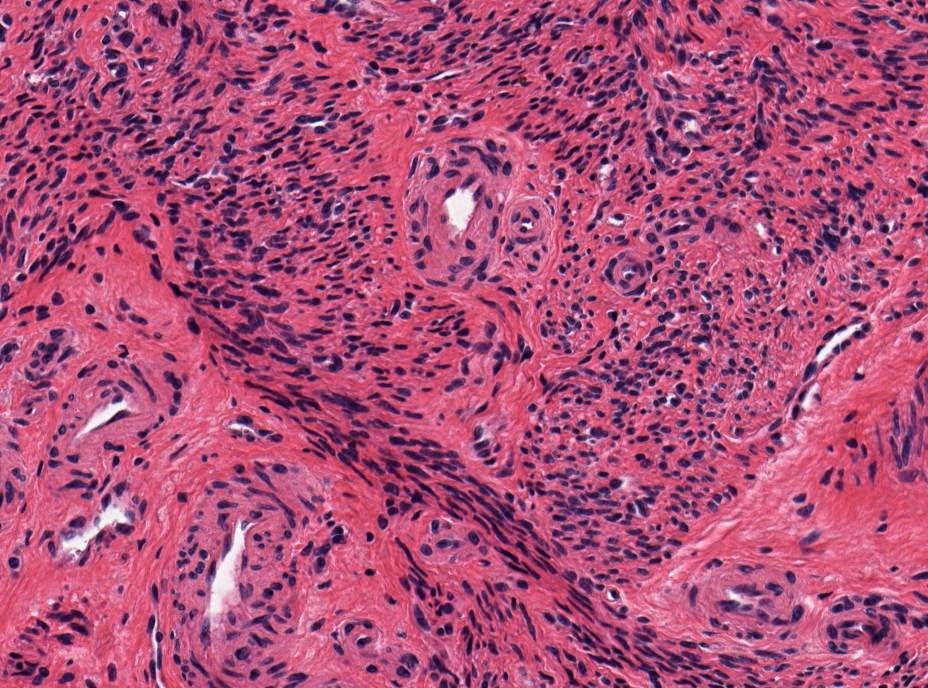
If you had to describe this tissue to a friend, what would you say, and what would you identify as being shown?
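Short, interlacing spindle-cell fascicles fill the field. Many small vessels with thick pink walls are scattered among them. Spindle cells wrap concentrically around several vessels, most clearly in the upper centre. Most lumens are narrow slits that appear empty. This is uterus other than the cervix.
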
